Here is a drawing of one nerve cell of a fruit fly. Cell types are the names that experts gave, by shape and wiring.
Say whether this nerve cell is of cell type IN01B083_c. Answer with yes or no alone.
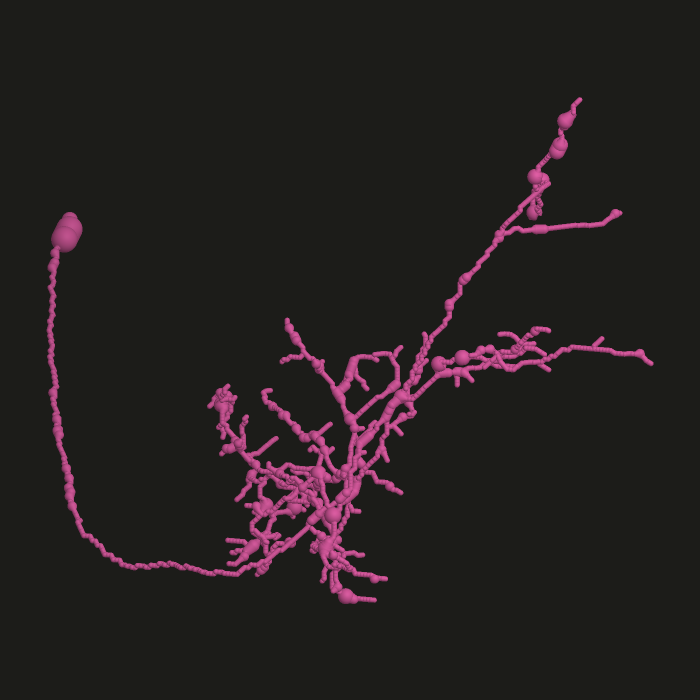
yes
